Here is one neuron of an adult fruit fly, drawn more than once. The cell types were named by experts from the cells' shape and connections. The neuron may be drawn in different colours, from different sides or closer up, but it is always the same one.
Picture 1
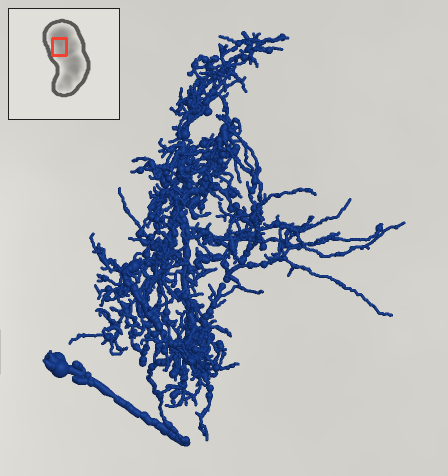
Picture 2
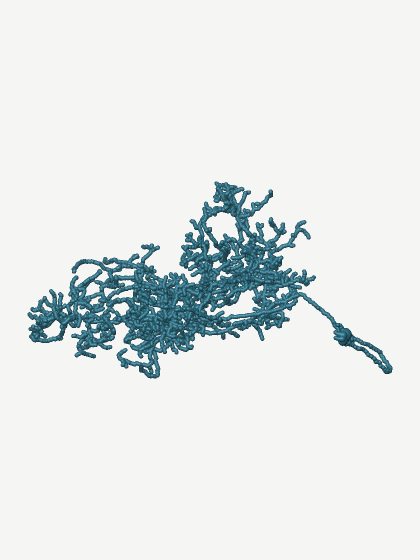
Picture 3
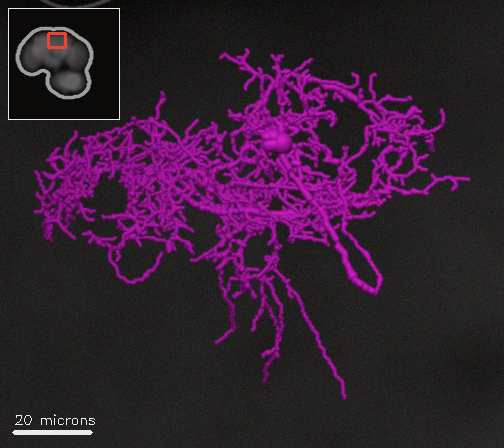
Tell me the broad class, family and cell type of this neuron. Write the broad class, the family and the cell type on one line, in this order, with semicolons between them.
central-brain intrinsic neuron; hemilineage SIPp1; SMP541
